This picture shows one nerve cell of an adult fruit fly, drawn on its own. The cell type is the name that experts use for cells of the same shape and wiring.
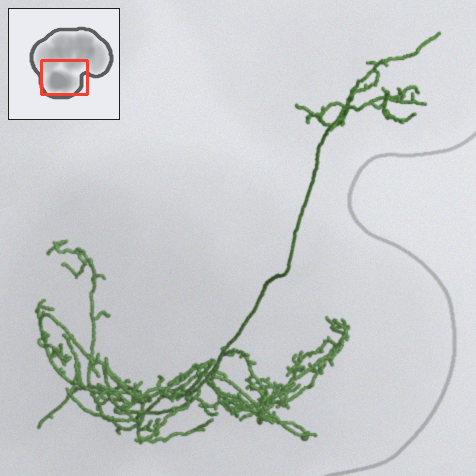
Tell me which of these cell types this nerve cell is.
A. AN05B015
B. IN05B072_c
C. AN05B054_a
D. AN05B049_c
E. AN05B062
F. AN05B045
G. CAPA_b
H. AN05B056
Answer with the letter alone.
H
